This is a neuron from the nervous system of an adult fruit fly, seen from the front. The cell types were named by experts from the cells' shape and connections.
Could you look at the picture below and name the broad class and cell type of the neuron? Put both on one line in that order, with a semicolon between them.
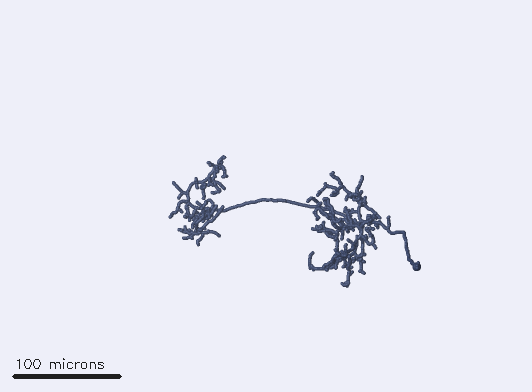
central-brain intrinsic neuron; PS303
